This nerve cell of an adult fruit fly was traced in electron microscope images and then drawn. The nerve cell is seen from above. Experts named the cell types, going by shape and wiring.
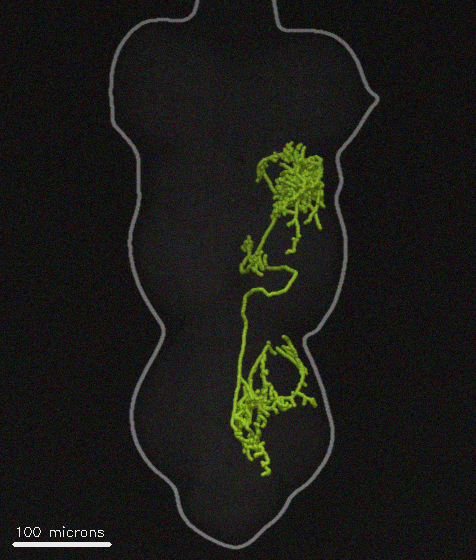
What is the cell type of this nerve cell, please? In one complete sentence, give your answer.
This nerve cell is typed as IN12A005.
